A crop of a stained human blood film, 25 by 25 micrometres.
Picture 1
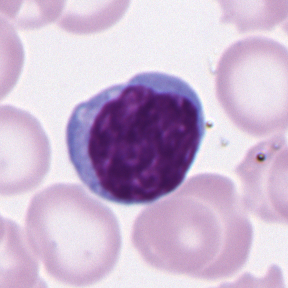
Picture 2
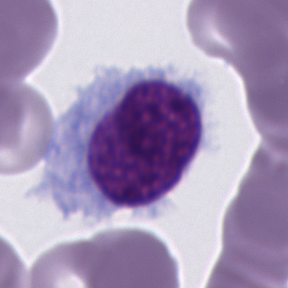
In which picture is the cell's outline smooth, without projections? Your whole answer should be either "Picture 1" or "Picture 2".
Picture 1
